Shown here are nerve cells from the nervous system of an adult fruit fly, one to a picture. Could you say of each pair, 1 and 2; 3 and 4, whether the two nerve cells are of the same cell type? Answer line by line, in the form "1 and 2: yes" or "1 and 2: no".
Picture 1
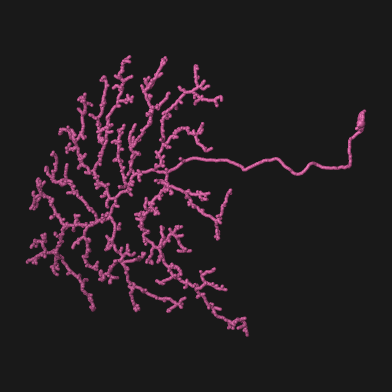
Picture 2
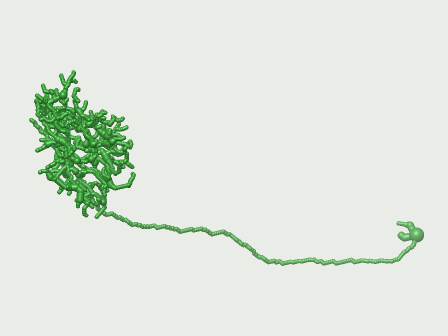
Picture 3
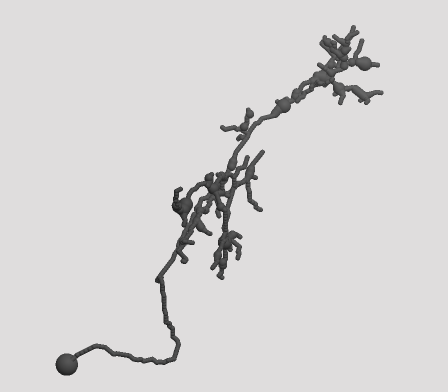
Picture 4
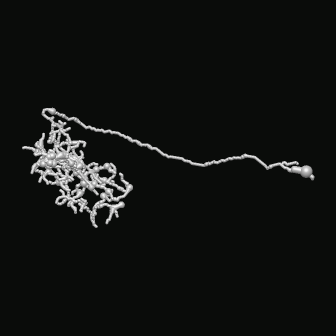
1 and 2: no
3 and 4: no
